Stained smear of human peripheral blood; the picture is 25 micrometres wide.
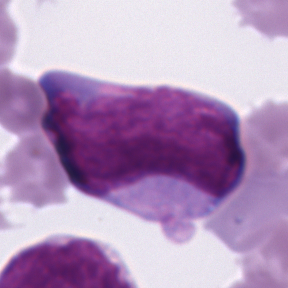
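Myeloblast, the cell in the middle. Its outline looks angular and irregular, not round, and the nucleus is elongated, stretching across from left to right. I can't make out any distinct granules in the cytoplasm. There is also a small rounded bleb projecting from the lower edge of this myeloblast.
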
